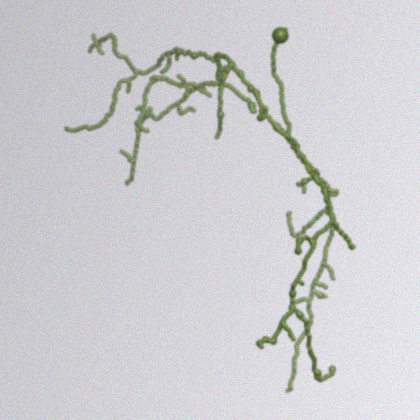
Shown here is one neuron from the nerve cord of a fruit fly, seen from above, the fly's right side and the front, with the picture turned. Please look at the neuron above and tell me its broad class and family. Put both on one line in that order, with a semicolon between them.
nerve-cord intrinsic neuron; hemilineage 13A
